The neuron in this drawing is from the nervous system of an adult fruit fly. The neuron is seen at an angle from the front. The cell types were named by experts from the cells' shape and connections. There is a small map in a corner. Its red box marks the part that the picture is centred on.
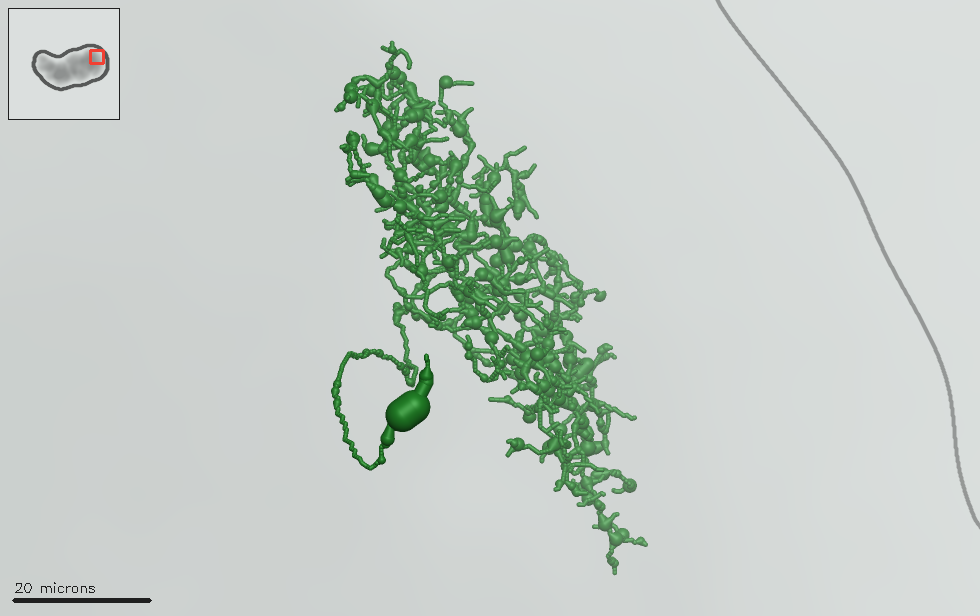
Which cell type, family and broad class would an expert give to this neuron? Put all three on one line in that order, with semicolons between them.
Pm6; Pm; optic-lobe intrinsic neuron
